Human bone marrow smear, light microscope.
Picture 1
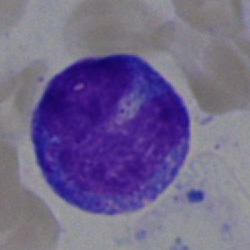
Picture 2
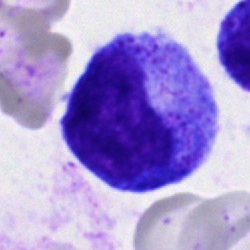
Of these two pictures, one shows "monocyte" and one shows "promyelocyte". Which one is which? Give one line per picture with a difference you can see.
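Picture 1: monocyte. No granules are seen in the cytoplasm.
Picture 2: promyelocyte. Fine purple granules are scattered through the cytoplasm.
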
